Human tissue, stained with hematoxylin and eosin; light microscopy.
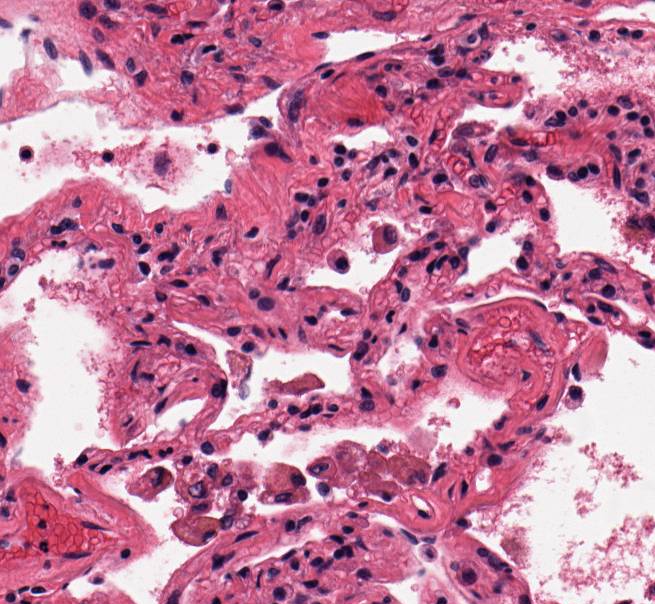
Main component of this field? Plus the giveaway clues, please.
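Alveolus: branching pink septa divide the field into many irregular empty spaces.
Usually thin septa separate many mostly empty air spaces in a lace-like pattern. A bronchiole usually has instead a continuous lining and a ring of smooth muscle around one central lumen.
This field holds many spaces, not one lumen. The septa are thickened by pink fibrous tissue holding many oval and spindle-shaped nuclei. Within a space in the lower centre lies a cluster of rounded cells with golden-brown granular cytoplasm, and pale pink, finely granular material partly fills the spaces on the right.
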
